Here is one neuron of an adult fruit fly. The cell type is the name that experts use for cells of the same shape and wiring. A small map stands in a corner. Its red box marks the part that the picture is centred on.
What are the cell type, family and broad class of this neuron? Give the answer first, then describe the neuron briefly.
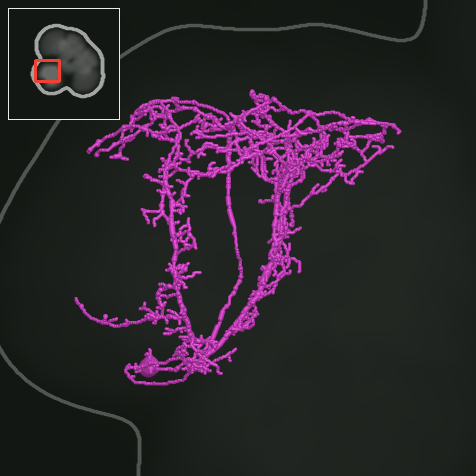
The cell type is IN04B007. Its family is hemilineage 04B. Its broad class is nerve-cord intrinsic neuron. As drawn here it is about as wide as it is tall.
